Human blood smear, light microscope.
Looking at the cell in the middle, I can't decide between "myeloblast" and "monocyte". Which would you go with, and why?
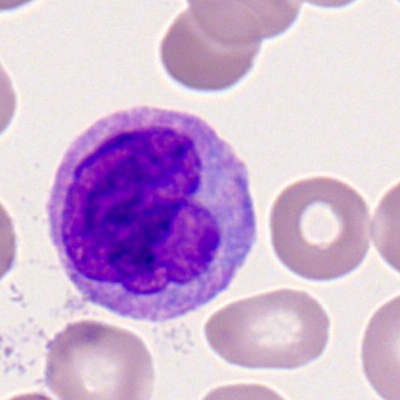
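It's a monocyte, not a myeloblast. Look at the nucleus: it has a deep notch on its right side and sits off-centre toward the left of the cell. Now the cytoplasm, which is pale greyish lilac with only fine, dust-like granularity.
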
